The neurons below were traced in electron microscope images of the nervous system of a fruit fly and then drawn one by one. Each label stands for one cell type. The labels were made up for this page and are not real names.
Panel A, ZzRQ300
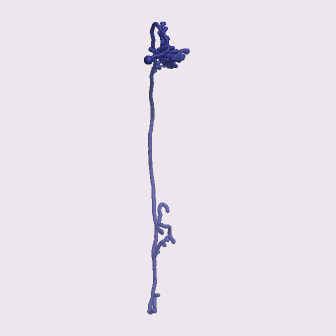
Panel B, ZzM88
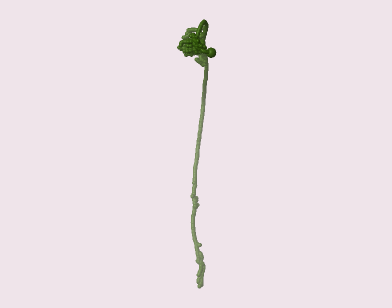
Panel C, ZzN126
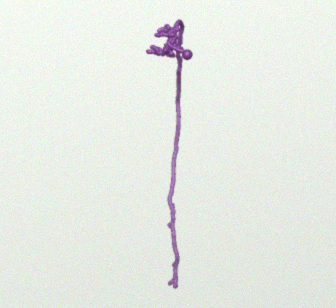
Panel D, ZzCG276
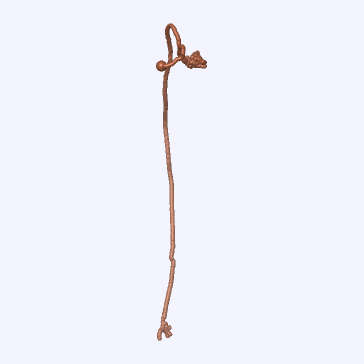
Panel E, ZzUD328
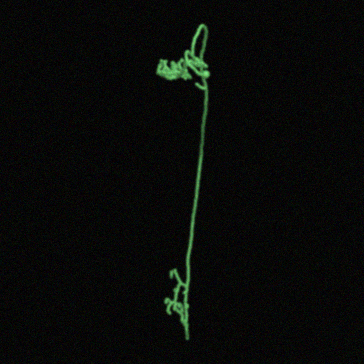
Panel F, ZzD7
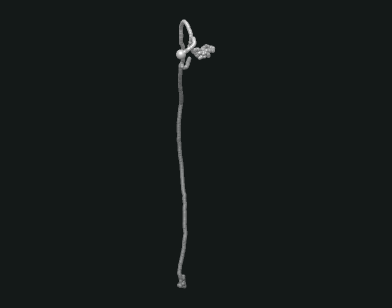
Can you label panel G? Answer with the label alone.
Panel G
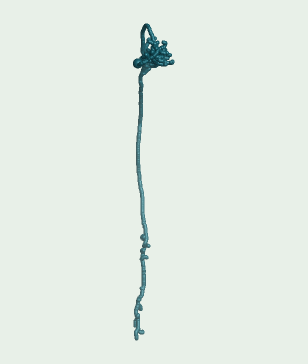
ZzM88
